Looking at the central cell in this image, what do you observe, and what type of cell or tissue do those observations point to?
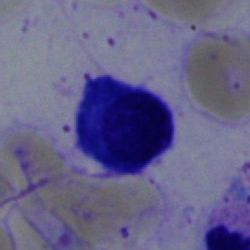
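Roughly round in outline, this cell has a nucleus that fills most of it. The chromatin looks dense and stains a very dark blue-purple. Only a scant rim of deep blue cytoplasm shows, mainly on the left side. It's a plasma cell.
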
